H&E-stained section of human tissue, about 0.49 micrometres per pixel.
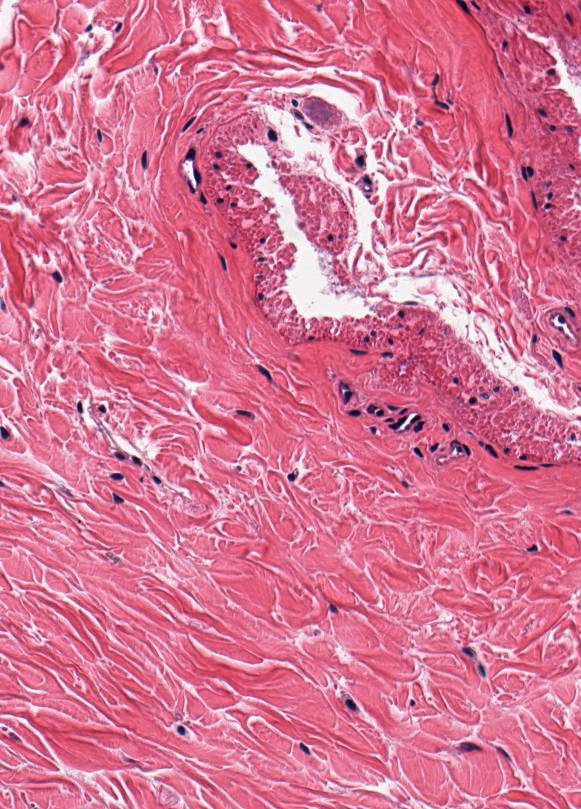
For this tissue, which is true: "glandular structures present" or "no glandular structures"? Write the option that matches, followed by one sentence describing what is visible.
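Glandular structures present. A single epithelium-lined tubular structure lies in the upper right part of the field.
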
